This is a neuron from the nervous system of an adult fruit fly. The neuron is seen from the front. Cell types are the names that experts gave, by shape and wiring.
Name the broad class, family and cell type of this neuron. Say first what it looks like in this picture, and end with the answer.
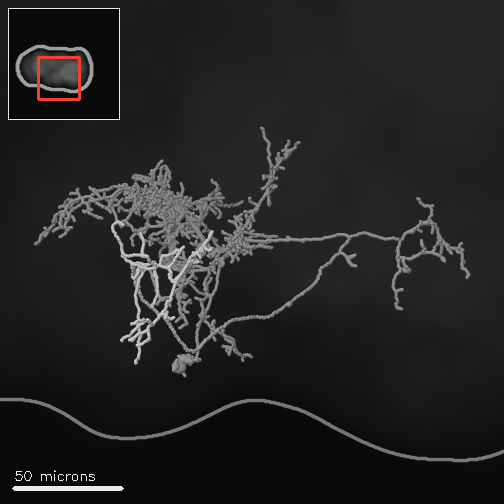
By the scale bar it is about 200 microns wide in this view. The picture shows dozens of branch ends. Its broad class is ascending neuron. The family is hemilineage 07B. Its cell type is AN07B017.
